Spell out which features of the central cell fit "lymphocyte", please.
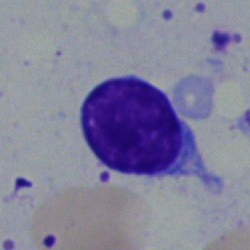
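Going point by point through this lymphocyte, begin with the cytoplasm, which is drawn out into a tail-like projection toward the lower right.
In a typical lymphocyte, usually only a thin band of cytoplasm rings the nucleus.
A tail drawn out to one side does not match that thin ring, so this point does not go with the usual picture. No granules are visible in the cytoplasm. A red cell with central pallor lies against the upper right of the cell, so the two can be compared for size.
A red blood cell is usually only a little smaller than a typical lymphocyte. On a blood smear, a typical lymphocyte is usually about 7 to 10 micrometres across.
Last on the list, the picture is slightly blurred.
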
